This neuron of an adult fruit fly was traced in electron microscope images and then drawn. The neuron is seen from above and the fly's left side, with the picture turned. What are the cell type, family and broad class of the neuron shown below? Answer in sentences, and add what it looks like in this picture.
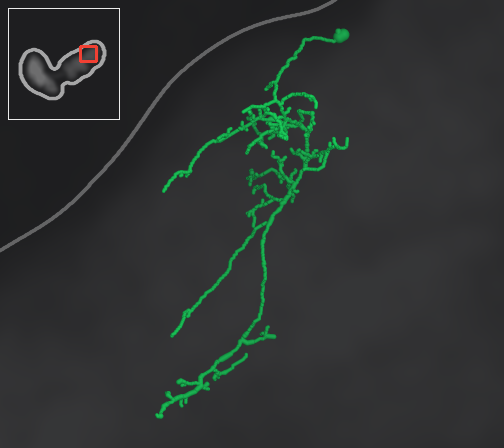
Its cell type is IN19A070. Its family is hemilineage 19A. This is a nerve-cord intrinsic neuron. It lies in the nerve cord. Dozens of branch ends can be seen.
